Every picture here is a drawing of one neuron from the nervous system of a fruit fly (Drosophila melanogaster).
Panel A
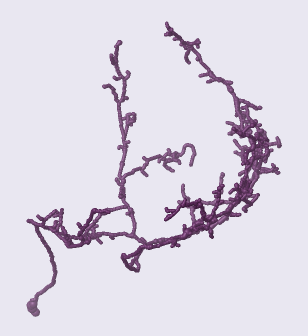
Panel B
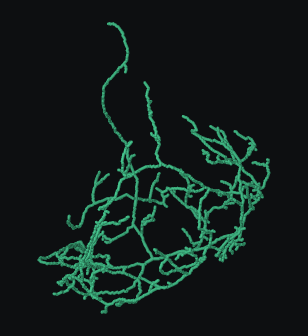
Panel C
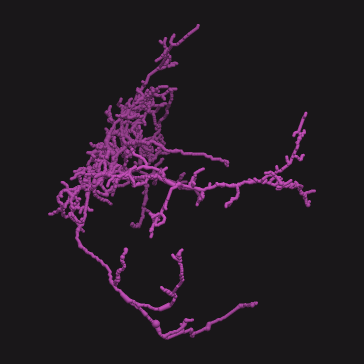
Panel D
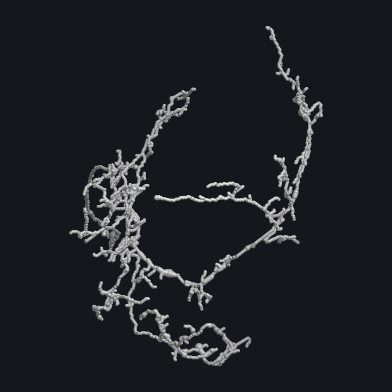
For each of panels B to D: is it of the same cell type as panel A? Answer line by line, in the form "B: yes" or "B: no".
B: yes
C: no
D: no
